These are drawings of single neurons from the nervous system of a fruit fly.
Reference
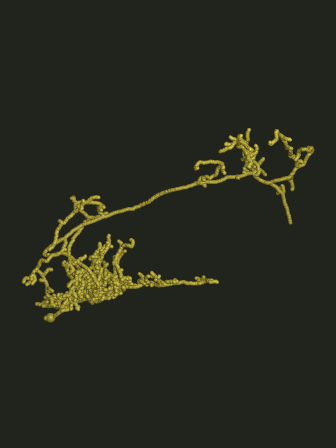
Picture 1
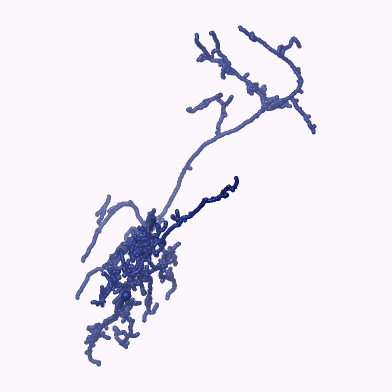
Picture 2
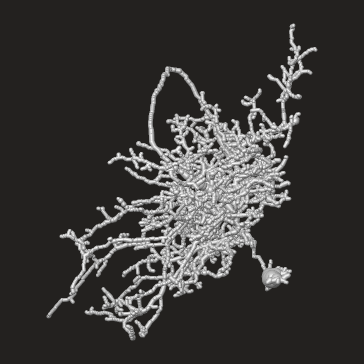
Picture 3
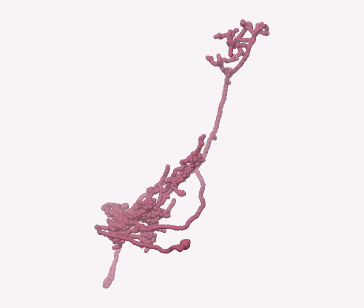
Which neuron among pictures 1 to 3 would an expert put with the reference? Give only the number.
1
